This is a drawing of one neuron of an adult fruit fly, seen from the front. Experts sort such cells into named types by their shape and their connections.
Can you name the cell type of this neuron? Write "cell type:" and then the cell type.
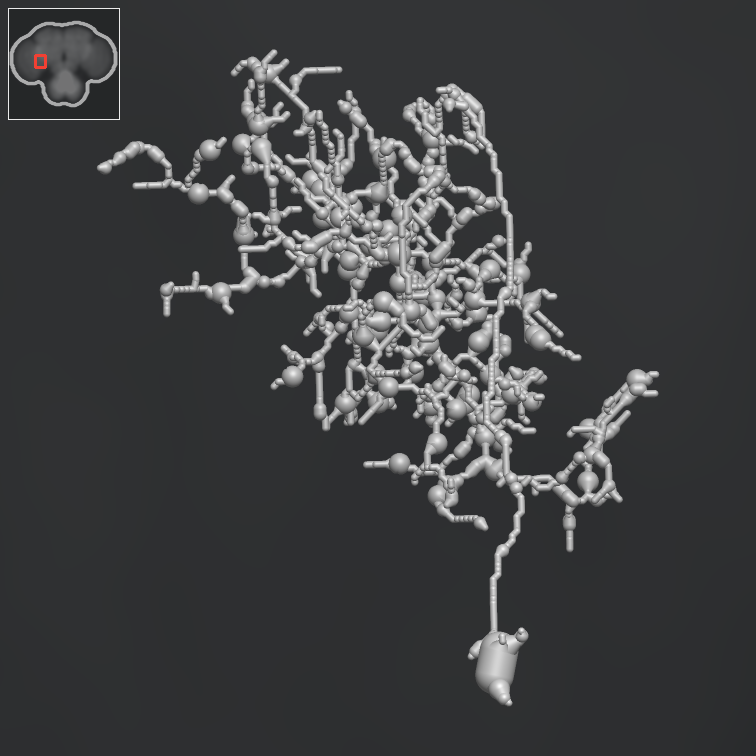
cell type: Li34b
